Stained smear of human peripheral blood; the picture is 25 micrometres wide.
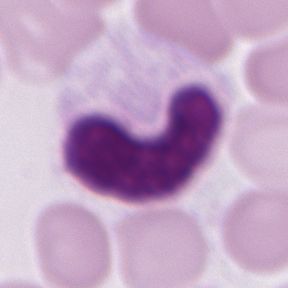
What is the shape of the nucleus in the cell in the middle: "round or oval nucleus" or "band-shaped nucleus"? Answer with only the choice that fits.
Band-shaped nucleus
